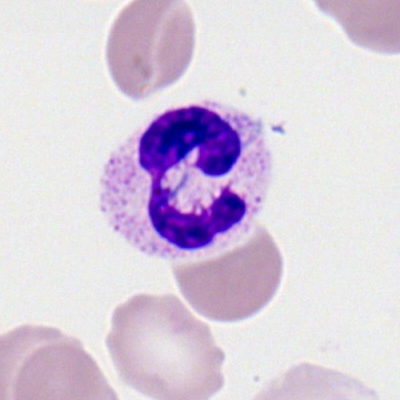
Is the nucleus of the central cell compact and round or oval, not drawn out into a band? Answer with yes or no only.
No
